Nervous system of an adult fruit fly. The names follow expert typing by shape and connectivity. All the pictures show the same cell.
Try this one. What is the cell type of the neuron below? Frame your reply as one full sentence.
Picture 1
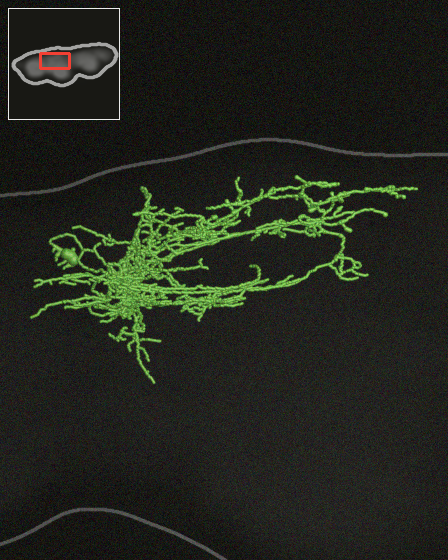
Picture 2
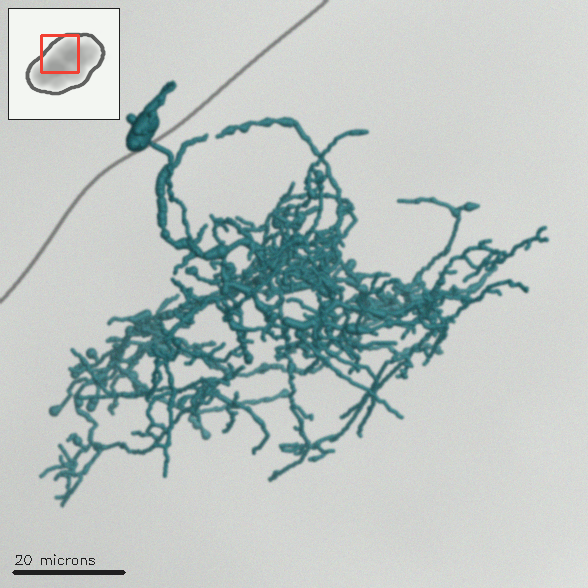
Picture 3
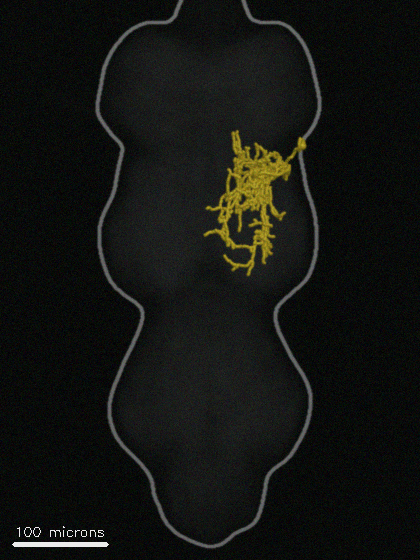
The neuron here falls under cell type IN17A060.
